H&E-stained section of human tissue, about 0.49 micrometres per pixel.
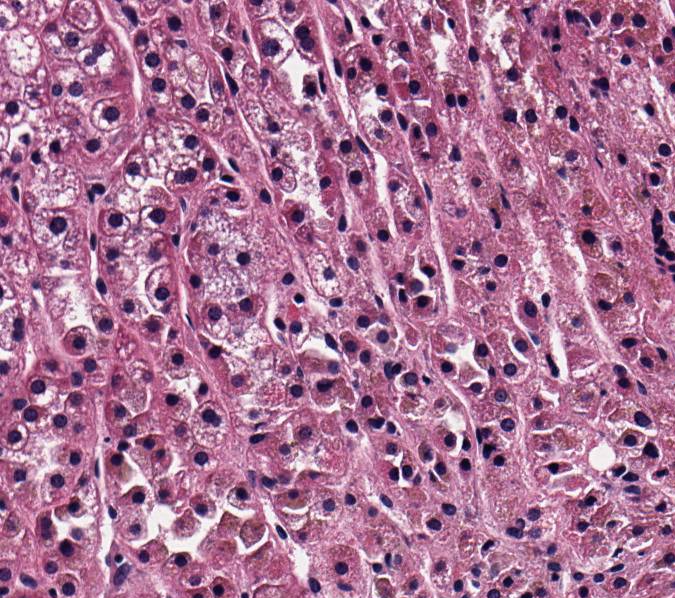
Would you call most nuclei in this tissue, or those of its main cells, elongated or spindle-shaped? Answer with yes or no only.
No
